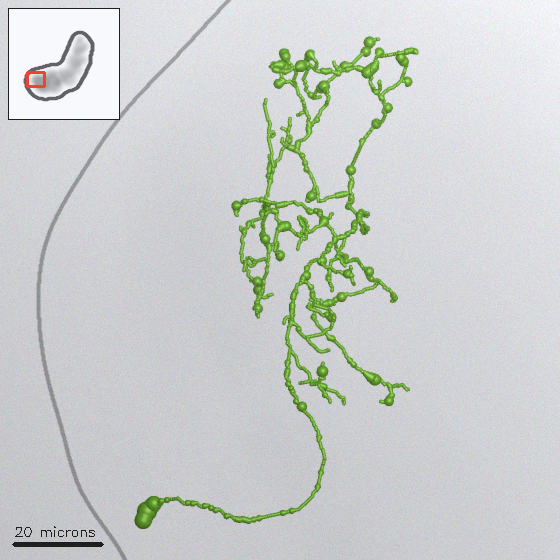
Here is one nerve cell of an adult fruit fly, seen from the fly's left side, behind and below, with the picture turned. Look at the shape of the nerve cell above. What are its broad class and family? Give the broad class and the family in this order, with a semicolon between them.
central-brain intrinsic neuron; hemilineage LHa1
